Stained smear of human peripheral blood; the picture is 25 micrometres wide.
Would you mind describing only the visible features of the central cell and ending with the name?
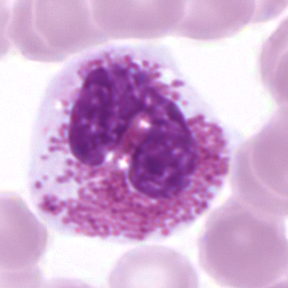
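Roughly round and smooth, the outline encloses a nucleus divided into two large lobes. The nuclear chromatin stains dark purple and is coarsely clumped. Granules are packed most densely in the lower half of the cell. The cell is an eosinophil.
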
